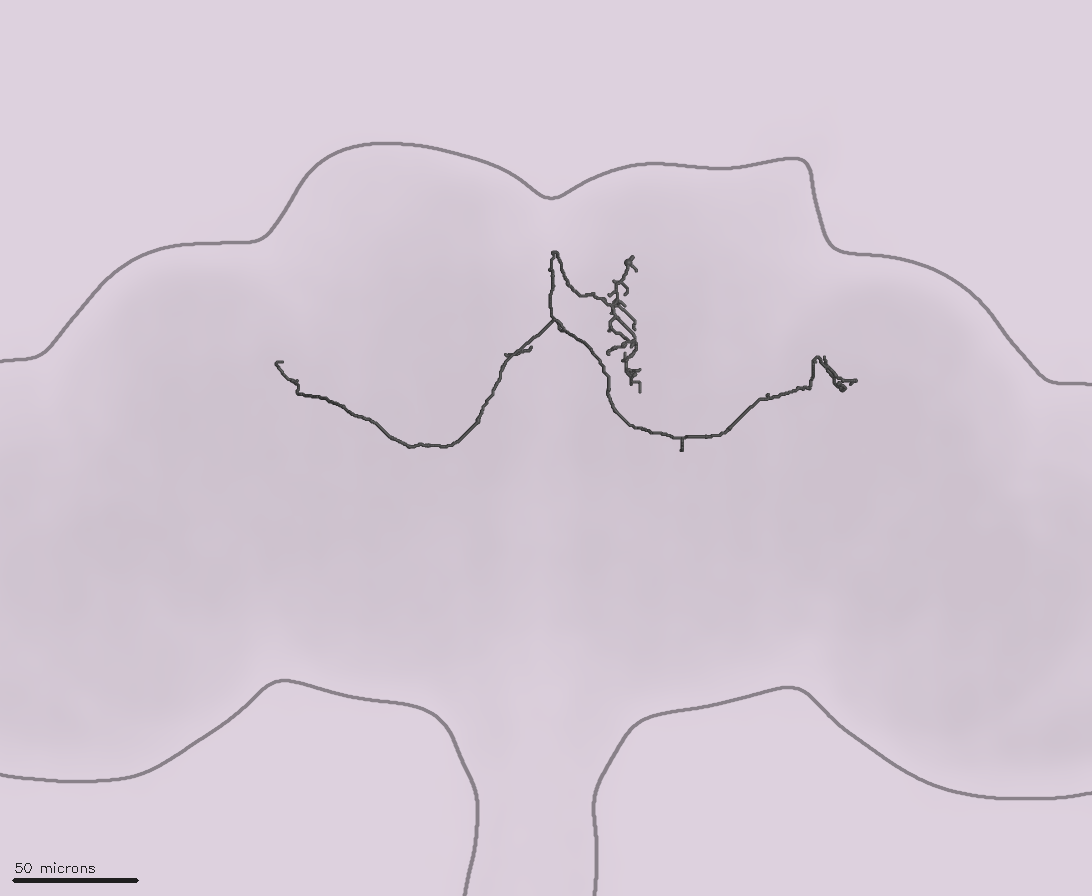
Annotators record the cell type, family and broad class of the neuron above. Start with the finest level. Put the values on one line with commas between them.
FLA004m, hemilineage FLAa3, central-brain intrinsic neuron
